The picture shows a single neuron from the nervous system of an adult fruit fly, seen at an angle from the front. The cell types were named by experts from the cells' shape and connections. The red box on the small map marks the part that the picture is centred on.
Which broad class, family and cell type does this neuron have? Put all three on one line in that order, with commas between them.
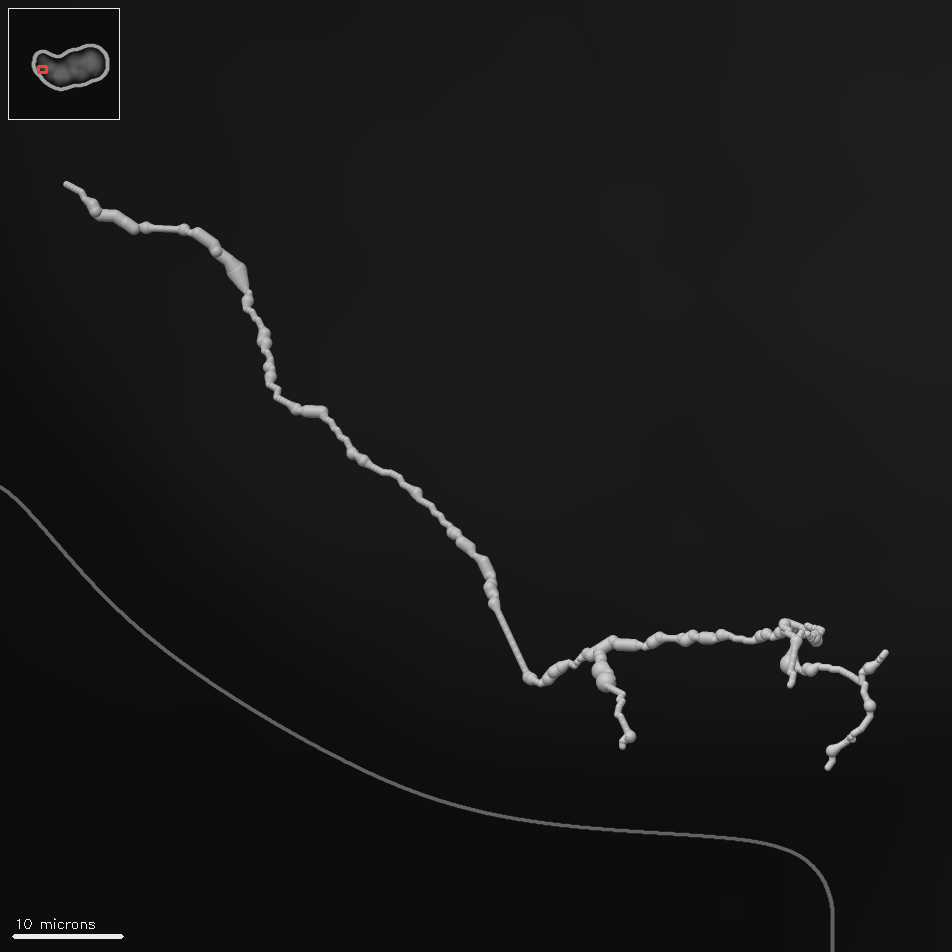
sensory neuron entering the nerve cord, class mechanosensory tactile, SNta29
